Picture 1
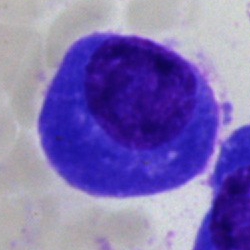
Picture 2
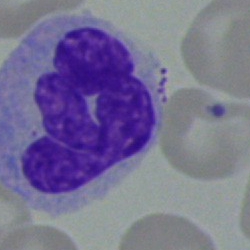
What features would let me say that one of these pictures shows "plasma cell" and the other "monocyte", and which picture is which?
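First, identity: a plasma cell appears in picture 1, and a monocyte in picture 2. Second, the nucleus. The monocyte's nucleus is a thick band curled into a loop that encloses a small clear gap near its centre, and no nucleoli are visible in it.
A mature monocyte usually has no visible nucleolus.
Third, the chromatin: in the plasma cell it is coarse and clumped.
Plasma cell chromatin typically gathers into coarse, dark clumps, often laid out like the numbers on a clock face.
Fourth, the cytoplasm. The plasma cell's cytoplasm is abundant and deep blue, with no distinct granules. The monocyte's is pale greyish-blue and forms a rim around the nucleus that is widest on the left.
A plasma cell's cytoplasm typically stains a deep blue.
Last, the surroundings. Part of another nucleated cell lies at the lower right edge of picture 1, and a small cluster of tiny dark purple dots lies just outside the right edge of the monocyte.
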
